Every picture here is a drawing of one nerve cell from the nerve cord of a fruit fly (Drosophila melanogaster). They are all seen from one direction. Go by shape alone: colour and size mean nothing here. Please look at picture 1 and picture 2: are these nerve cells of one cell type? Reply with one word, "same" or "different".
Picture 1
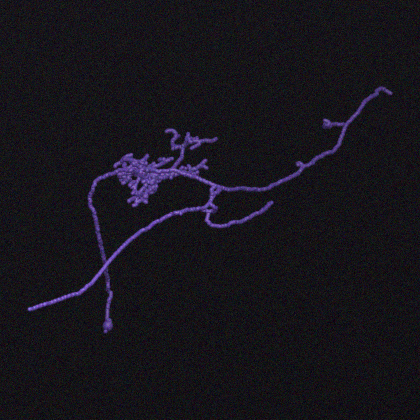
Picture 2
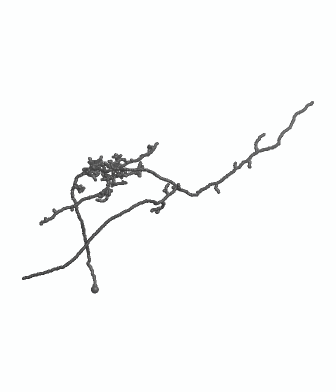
same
